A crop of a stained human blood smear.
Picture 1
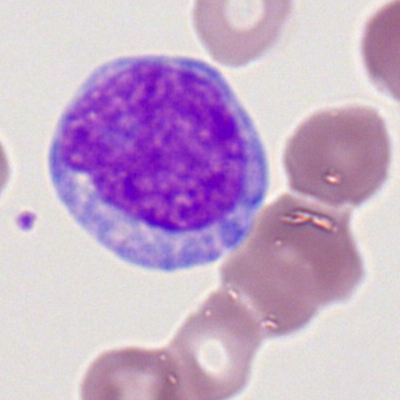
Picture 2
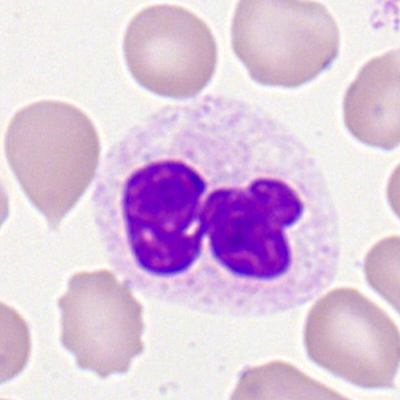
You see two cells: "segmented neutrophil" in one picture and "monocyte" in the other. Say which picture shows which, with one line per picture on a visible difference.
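Picture 1 is a monocyte. No distinct granules are visible in the cytoplasm.
Picture 2 is a segmented neutrophil. Fine lilac granules are scattered through the cytoplasm.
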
